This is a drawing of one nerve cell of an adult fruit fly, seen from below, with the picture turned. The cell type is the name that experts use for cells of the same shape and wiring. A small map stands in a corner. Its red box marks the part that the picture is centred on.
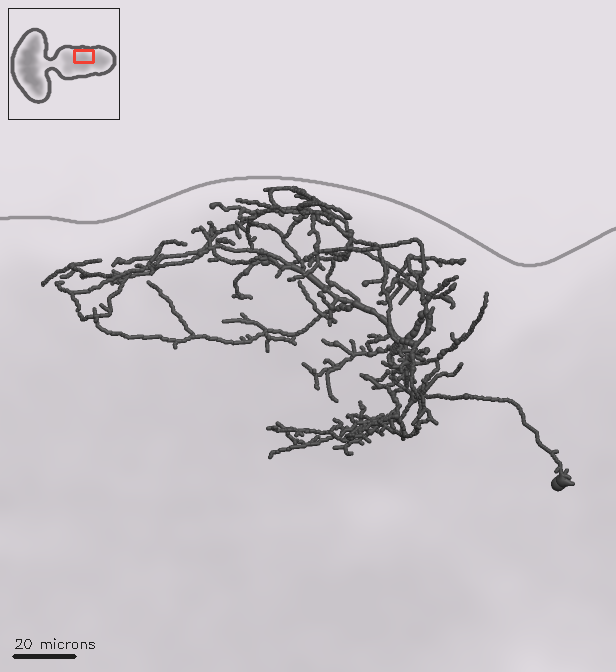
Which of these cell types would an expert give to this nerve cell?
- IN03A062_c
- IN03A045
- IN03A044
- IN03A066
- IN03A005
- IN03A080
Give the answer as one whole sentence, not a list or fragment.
The cell type IN03A044 includes this nerve cell.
